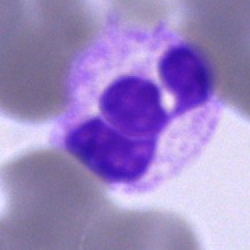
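Segmented neutrophil at the centre: outline roughly round, chromatin dense and dark purple. Cytoplasm: pale lilac, with small purple granules scattered through it.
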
